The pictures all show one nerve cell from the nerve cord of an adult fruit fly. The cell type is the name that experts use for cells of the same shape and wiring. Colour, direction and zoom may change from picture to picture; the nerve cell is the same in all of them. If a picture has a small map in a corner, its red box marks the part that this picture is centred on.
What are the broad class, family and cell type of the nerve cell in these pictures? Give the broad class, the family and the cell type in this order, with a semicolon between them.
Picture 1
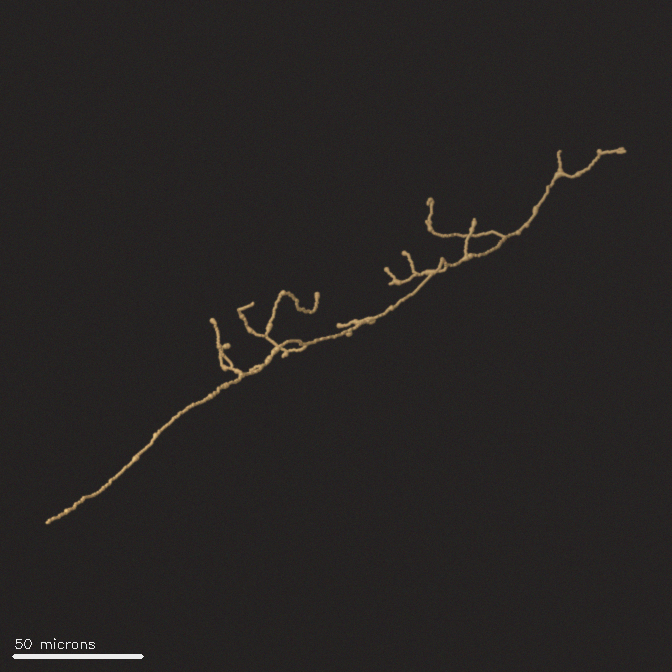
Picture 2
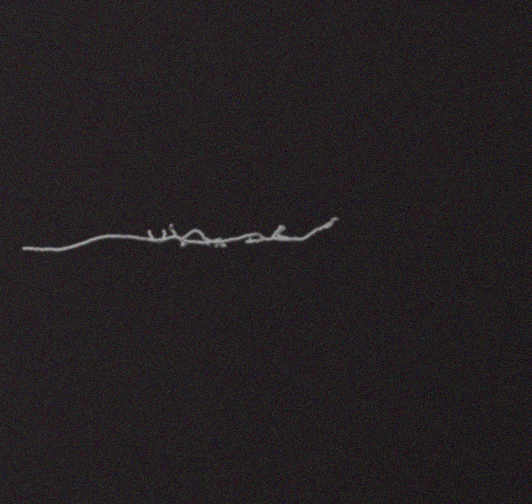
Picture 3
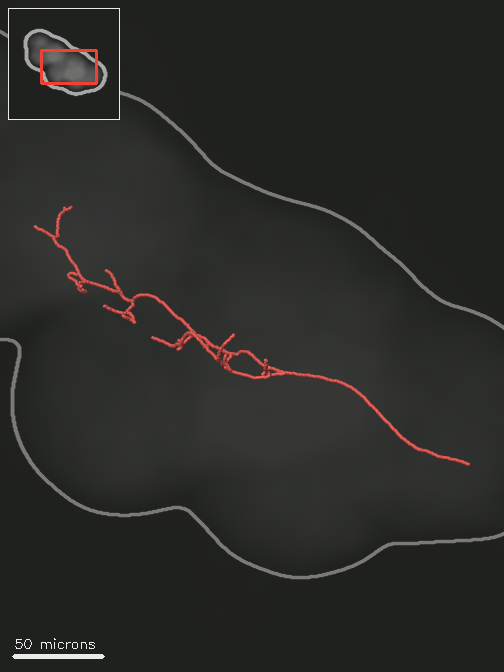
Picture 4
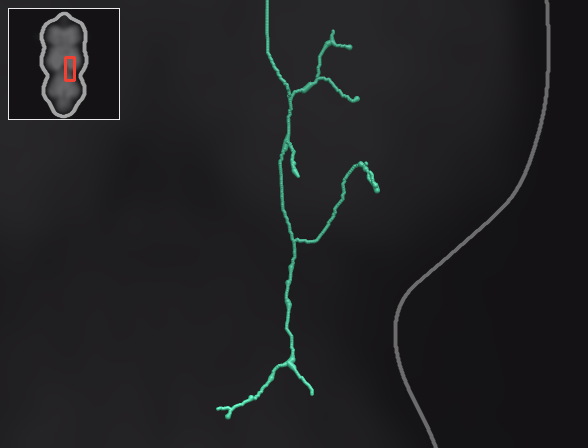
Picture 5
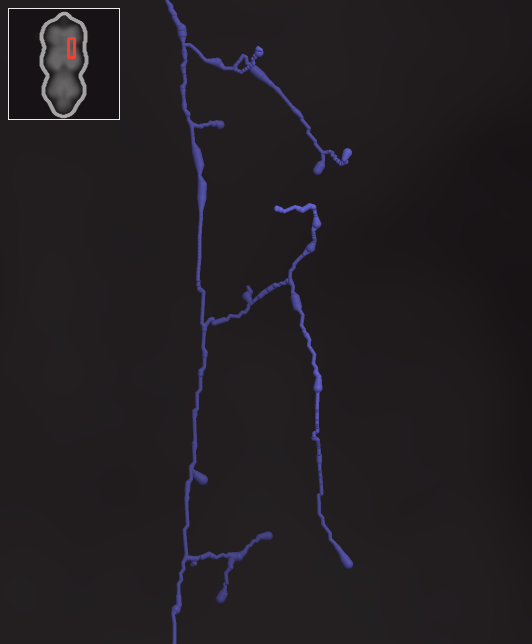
descending neuron; hemilineage LB7; DNge110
